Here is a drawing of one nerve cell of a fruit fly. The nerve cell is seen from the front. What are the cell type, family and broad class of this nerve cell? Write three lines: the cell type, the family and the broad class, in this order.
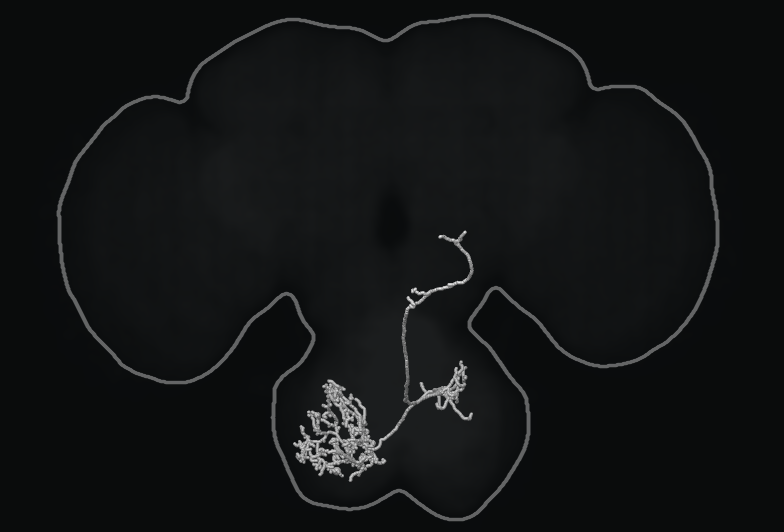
AN06B015
hemilineage 06B
ascending neuron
